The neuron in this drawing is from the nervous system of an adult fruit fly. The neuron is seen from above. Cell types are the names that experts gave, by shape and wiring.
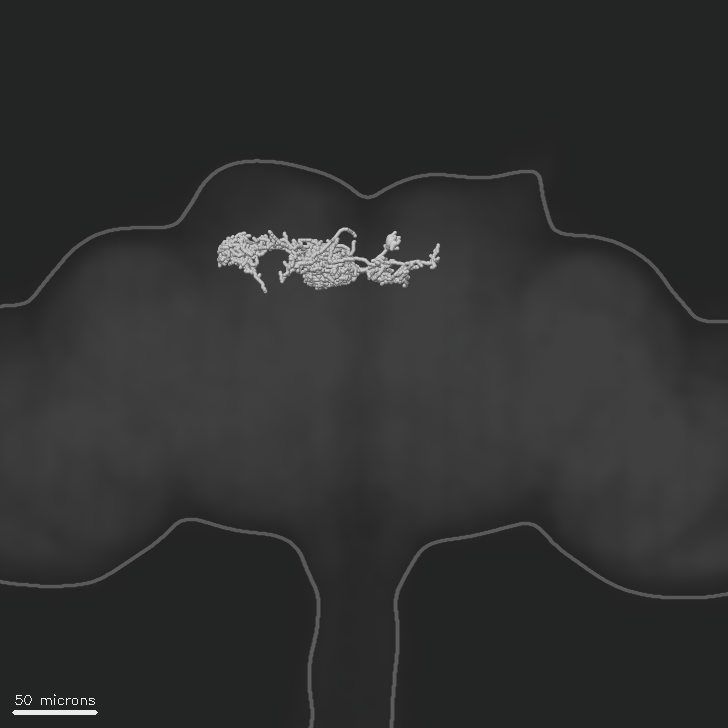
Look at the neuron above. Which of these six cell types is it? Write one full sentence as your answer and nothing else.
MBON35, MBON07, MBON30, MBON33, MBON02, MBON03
The cell type to which this neuron belongs is MBON03.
